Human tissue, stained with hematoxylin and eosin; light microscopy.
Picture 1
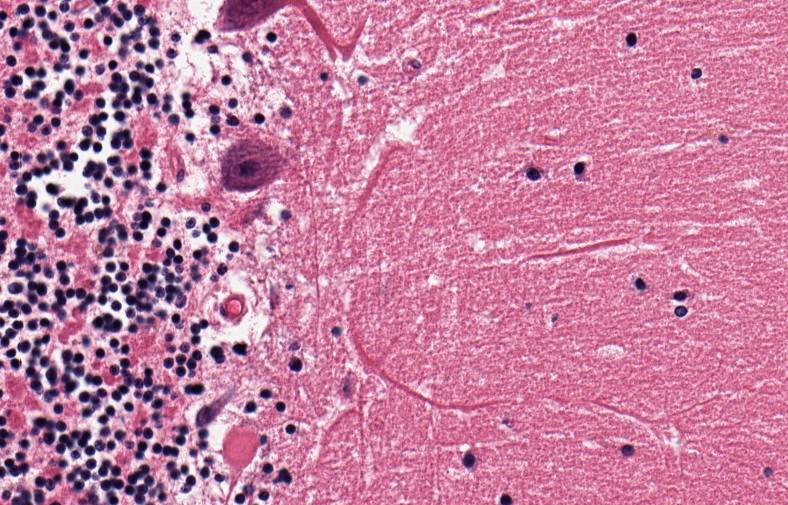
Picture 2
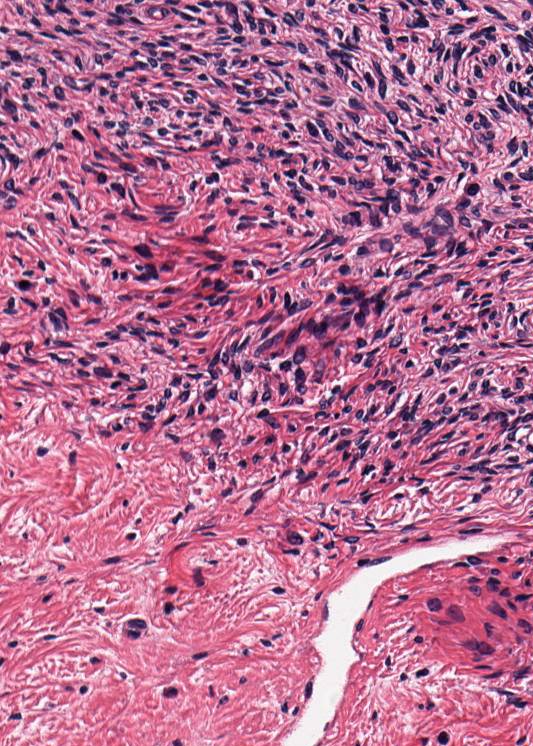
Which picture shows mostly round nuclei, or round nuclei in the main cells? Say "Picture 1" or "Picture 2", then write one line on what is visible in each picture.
Picture 1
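What picture 1 shows: The crowded cells on the left have small, round, darkly stained nuclei with almost no visible cytoplasm.
What picture 2 shows: Spindle-shaped cells with elongated dark nuclei make up most of the cellular area.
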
